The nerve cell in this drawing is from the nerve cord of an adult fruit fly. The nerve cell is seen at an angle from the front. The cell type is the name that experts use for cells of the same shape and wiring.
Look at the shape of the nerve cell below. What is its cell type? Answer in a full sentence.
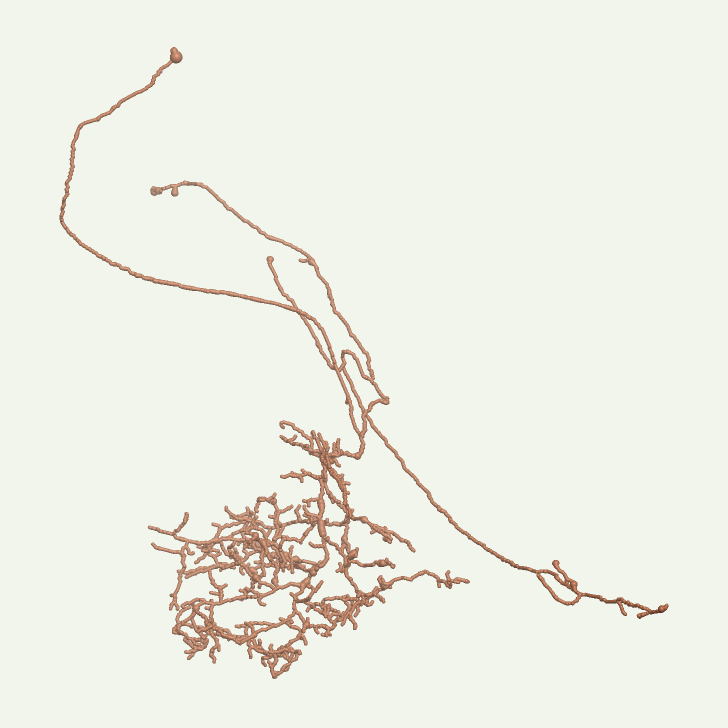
The cell type is IN23B080.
